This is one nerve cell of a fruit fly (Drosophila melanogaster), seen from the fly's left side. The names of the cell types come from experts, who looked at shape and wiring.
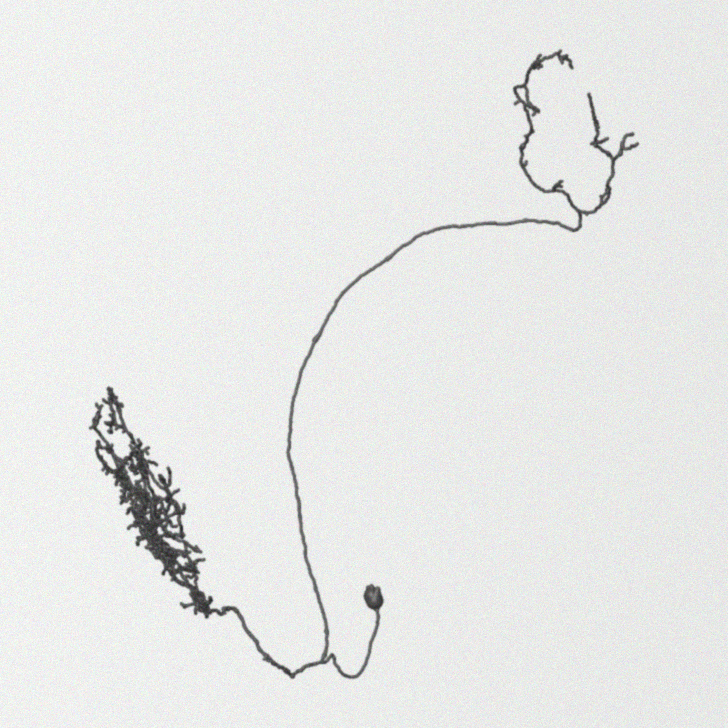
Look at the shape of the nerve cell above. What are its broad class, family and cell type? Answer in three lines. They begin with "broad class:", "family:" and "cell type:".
broad class: optic-lobe intrinsic neuron
family: MeLo
cell type: MeLo4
